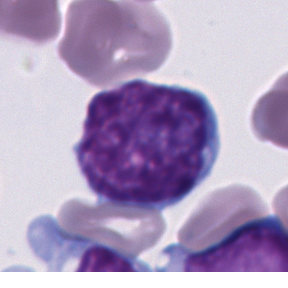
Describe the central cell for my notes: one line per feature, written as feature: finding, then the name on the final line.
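Cytoplasm amount: thin rim only, widest along the right side
Cytoplasm colour: blue
Granules: none seen
Vacuoles: none seen
Name: myeloblast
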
